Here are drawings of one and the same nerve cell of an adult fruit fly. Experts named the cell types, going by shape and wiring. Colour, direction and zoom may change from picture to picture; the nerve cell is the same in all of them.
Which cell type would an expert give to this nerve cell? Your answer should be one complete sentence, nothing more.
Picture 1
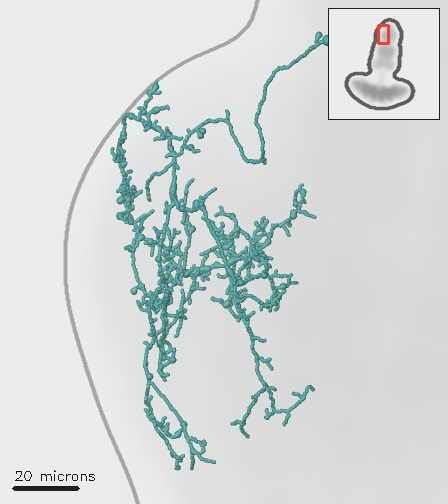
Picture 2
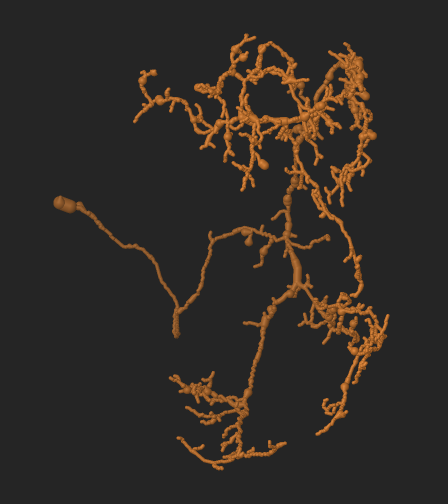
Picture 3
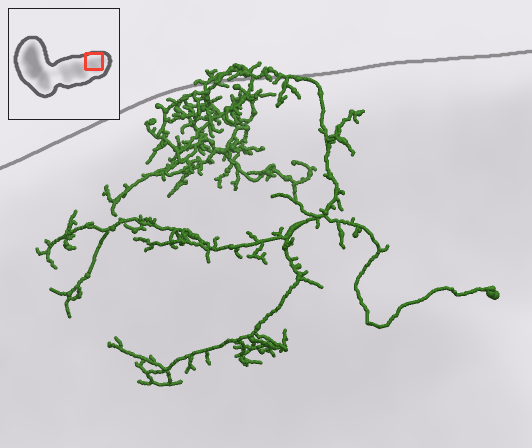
The cell type carried by this nerve cell is IN13A052.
